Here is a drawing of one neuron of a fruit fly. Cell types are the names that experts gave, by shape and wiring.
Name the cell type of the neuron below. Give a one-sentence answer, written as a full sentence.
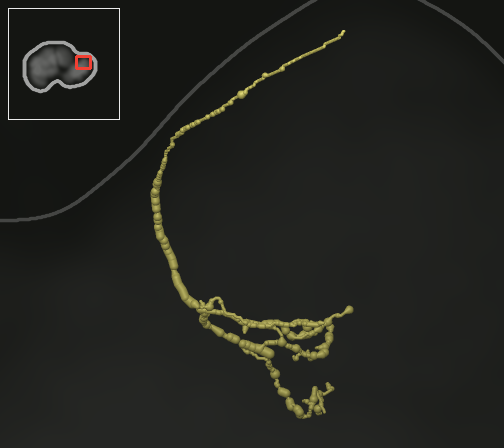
The neuron here is of the cell type SNxx14.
